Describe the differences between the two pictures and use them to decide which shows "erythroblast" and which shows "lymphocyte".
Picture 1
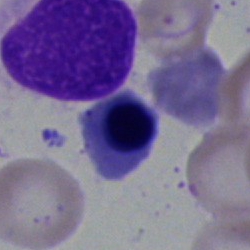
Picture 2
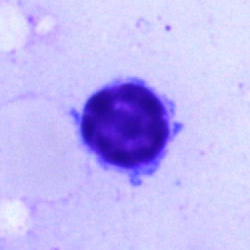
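Picture 1 shows an erythroblast; picture 2 shows a lymphocyte. In picture 1 the chromatin is dense and almost black, with no visible pattern inside it. In picture 2 the chromatin is also dense but stains dark purple, and a few paler streaks run through the nucleus.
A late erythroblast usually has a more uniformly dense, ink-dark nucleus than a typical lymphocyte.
The erythroblast's cytoplasm is greyish blue-lilac, and its widest part lies on the left of a nucleus set off-centre toward the right.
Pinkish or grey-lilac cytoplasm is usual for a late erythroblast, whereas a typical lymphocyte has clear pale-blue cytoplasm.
The lymphocyte has a roughly round outline, with small irregular blue tags projecting from its edge.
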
